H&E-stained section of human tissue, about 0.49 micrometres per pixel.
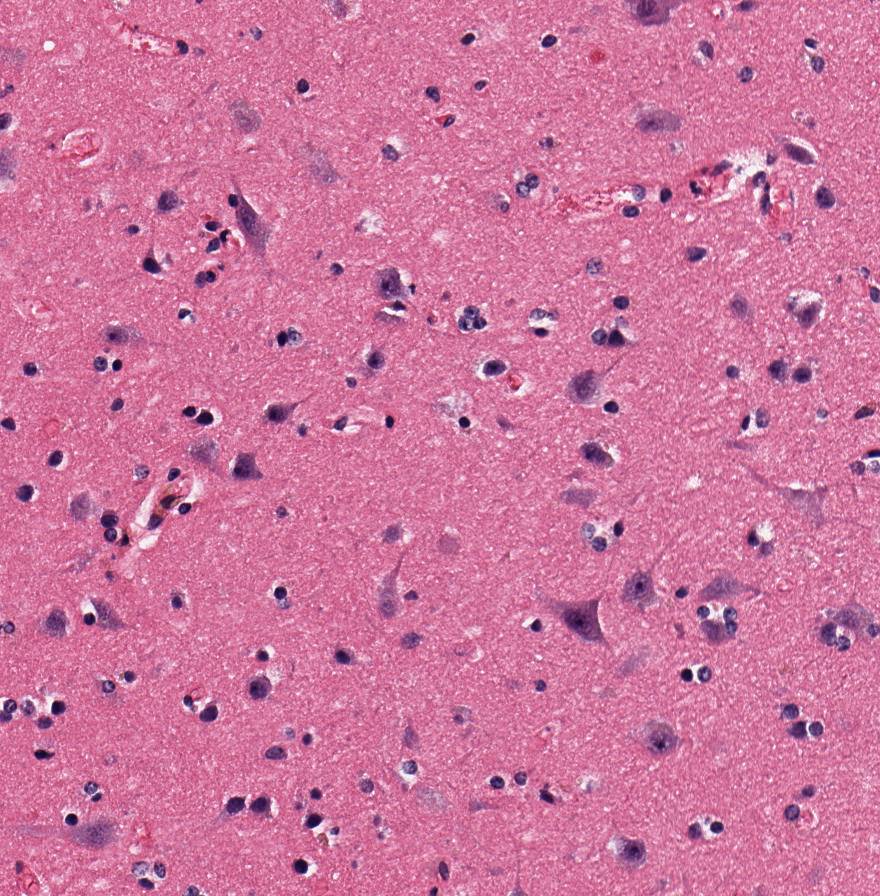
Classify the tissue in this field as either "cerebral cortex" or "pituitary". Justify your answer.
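This is cerebral cortex. The field is a finely granular pink matrix, with cells spread evenly through it and no epithelium or glands. The most numerous cells have small, round, dark nuclei and little visible cytoplasm. Many of these nuclei lie in clusters of two to four, some pressed against larger cell bodies.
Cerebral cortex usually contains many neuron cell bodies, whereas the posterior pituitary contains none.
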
